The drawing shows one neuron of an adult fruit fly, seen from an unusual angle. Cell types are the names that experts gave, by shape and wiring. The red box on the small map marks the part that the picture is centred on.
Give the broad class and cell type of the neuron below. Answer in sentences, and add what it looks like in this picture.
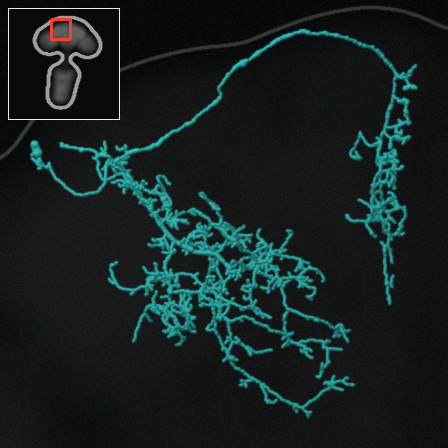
Its broad class is central-brain intrinsic neuron. It is of cell type CL030. It is in the brain and does not reach the nerve cord. In this view it is about as wide as it is tall.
